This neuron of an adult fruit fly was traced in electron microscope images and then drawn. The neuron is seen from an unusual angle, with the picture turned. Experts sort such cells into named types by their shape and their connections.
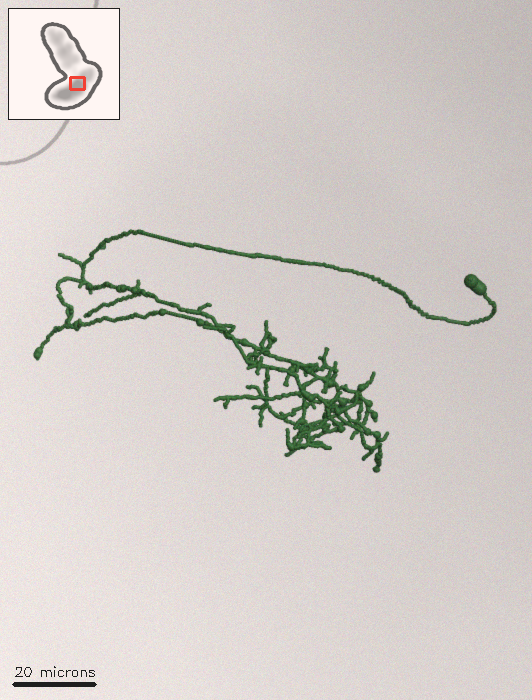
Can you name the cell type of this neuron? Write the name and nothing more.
SLP081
